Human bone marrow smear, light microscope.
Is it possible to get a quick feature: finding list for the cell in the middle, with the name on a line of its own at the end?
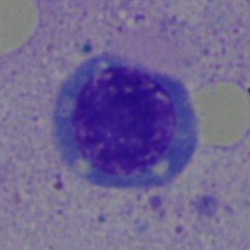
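Chromatin: dark purple and clumped, with small pale patches scattered through it
Cytoplasm colour: a deep blue, I'd say
Cytoplasm extent: a rim running all the way around the nucleus
Lower nuclear border: small clear spots in the cytoplasm alongside it
My call: erythroblast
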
